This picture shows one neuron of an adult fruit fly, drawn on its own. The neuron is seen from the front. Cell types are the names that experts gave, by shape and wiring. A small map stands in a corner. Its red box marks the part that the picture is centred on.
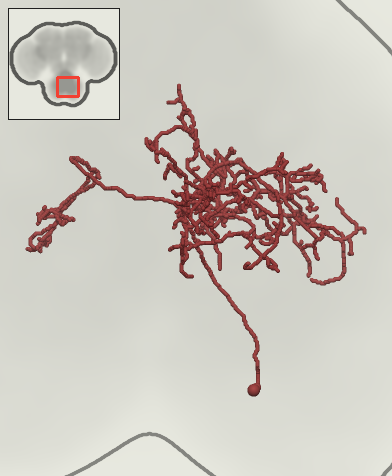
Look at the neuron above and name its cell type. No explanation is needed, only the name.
IN06B056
